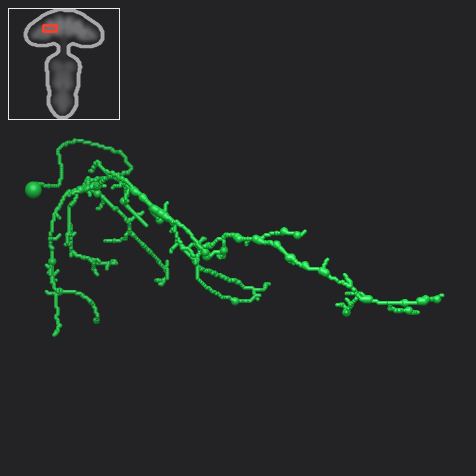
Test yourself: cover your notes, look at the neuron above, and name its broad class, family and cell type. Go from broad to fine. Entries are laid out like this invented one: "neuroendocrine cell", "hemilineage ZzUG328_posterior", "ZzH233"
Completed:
"central-brain intrinsic neuron", "hemilineage LHl1", "LHAV4d1"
